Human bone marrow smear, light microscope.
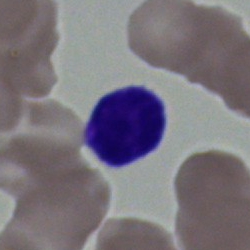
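Lymphocyte in the middle of a stained bone marrow smear. Notice how its nucleus fills almost the whole cell. The chromatin there is dense and stains deep purple. Look closely and you will find no nucleoli in the nucleus. Follow the edge round, too: the cell surface shows no projections.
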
